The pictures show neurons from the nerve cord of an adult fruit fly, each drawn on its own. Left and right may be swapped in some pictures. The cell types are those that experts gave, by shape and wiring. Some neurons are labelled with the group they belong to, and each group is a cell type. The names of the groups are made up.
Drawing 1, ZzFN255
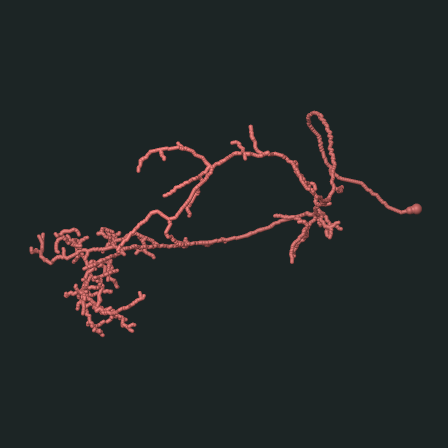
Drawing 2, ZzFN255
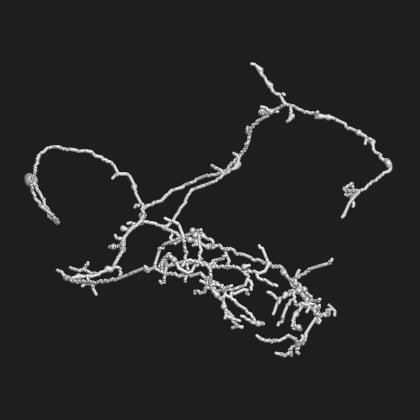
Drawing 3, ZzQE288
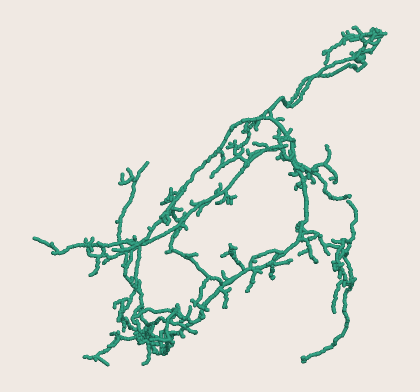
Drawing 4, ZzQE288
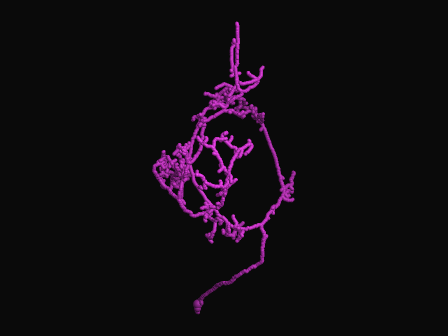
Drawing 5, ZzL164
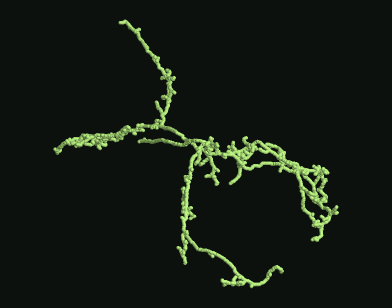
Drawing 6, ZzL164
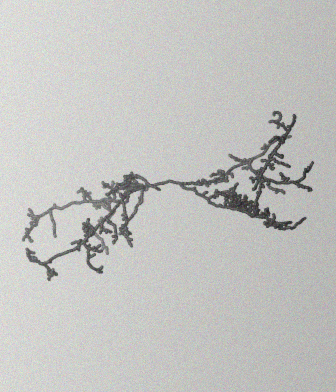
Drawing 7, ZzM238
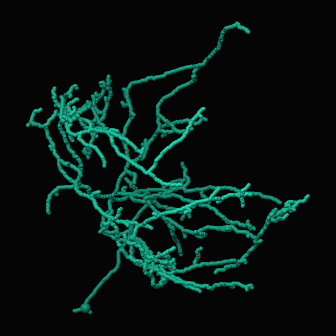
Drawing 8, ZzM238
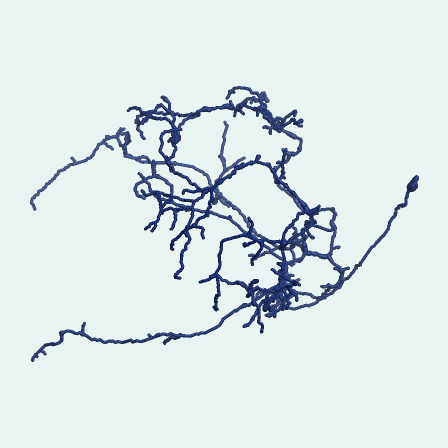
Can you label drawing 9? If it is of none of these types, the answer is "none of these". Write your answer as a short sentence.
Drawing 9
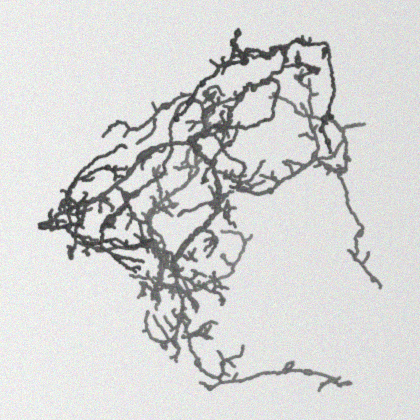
It belongs to ZzL164.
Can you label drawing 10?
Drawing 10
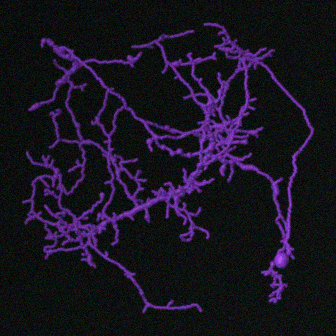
It belongs to none of these.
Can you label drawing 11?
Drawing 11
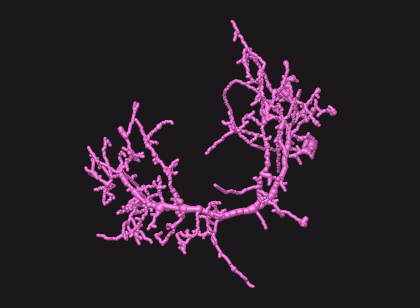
It belongs to none of these.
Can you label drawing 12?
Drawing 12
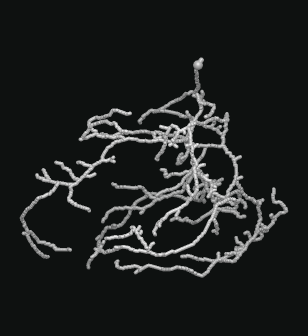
It belongs to ZzM238.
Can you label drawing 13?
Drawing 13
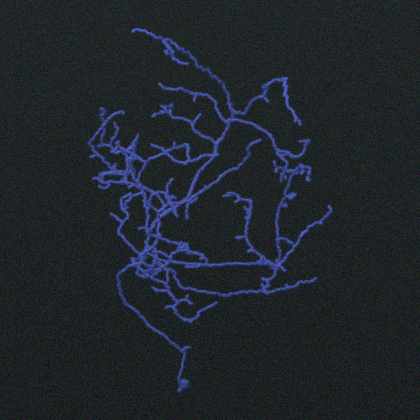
It belongs to ZzM238.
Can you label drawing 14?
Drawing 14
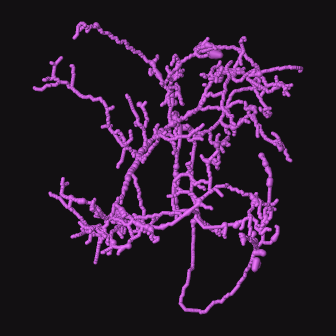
It belongs to none of these.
